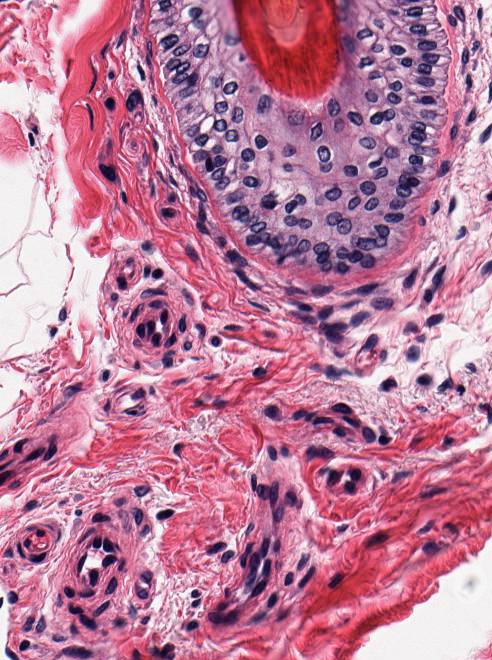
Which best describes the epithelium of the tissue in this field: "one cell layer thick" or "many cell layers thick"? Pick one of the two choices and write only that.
Many cell layers thick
